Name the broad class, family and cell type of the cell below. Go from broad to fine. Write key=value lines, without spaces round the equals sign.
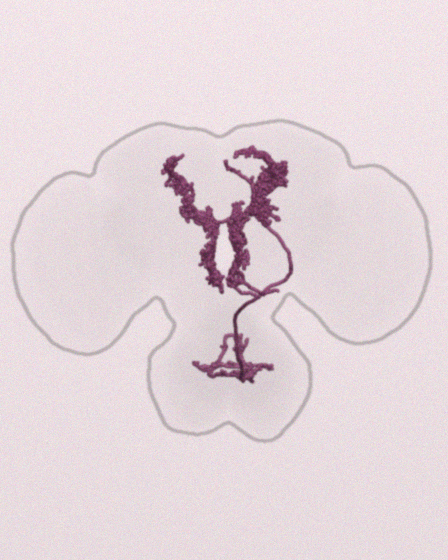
broad_class=descending neuron
family=pIP
cell_type=pIP10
